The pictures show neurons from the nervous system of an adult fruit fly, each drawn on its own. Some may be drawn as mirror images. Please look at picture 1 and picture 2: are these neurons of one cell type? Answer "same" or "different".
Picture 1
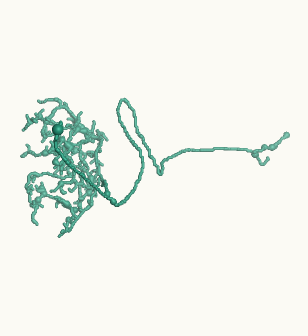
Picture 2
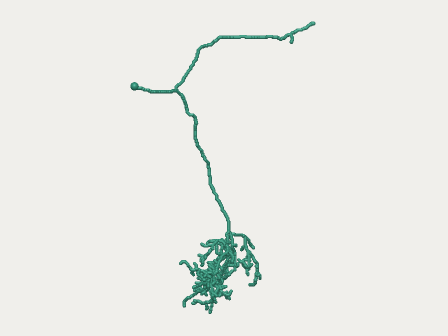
same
